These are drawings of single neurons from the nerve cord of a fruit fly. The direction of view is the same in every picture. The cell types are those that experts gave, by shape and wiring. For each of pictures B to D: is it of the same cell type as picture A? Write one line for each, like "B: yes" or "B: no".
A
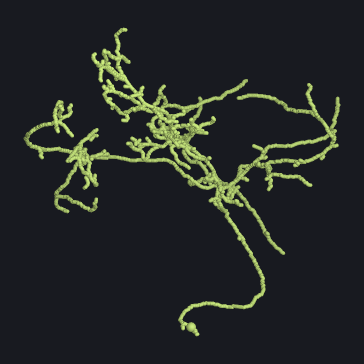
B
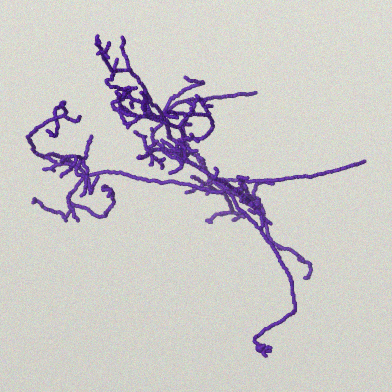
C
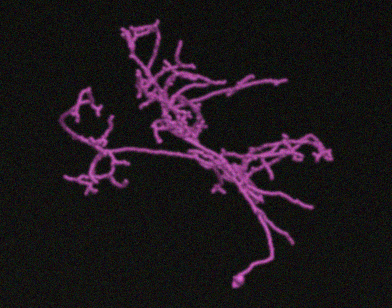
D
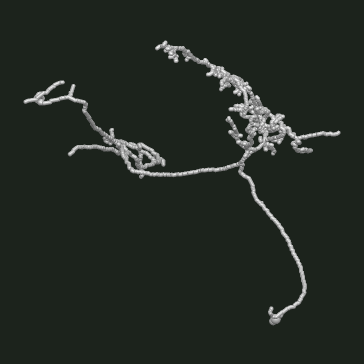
B: yes
C: yes
D: no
